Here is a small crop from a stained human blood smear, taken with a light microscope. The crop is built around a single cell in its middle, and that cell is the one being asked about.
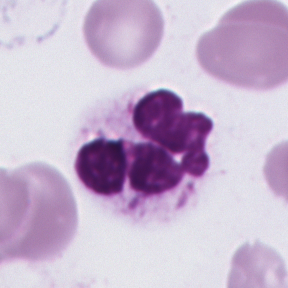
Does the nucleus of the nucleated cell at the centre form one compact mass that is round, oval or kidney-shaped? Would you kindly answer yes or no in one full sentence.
No, the nucleus of this cell is divided into two or more lobes.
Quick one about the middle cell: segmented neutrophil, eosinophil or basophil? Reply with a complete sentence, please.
The middle position in this crop is taken by a segmented neutrophil.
